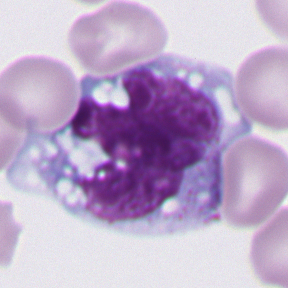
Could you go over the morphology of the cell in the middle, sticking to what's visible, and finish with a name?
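Looking at the middle cell, I notice first that its outline is irregular, not smoothly round. The nucleus seems irregularly folded, with deep indentations. There is plenty of cytoplasm, pale greyish blue, and many small clear vacuoles sit in it, mostly toward the left side. So this is a monocyte.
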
